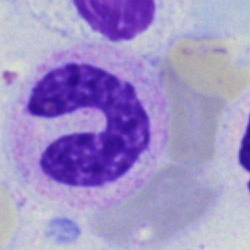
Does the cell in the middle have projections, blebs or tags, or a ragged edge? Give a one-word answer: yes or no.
No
